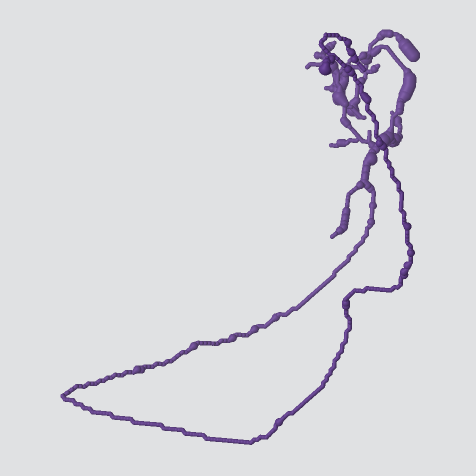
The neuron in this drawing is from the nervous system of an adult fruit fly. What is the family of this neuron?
class olfactory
